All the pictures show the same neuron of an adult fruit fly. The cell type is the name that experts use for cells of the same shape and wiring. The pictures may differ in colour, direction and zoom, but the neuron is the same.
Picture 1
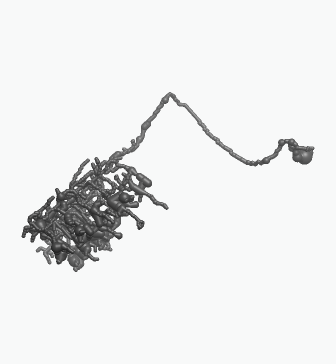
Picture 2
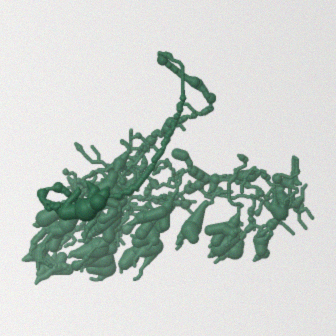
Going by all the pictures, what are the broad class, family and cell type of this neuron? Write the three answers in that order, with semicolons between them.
optic-lobe intrinsic neuron; Dm; Dm4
